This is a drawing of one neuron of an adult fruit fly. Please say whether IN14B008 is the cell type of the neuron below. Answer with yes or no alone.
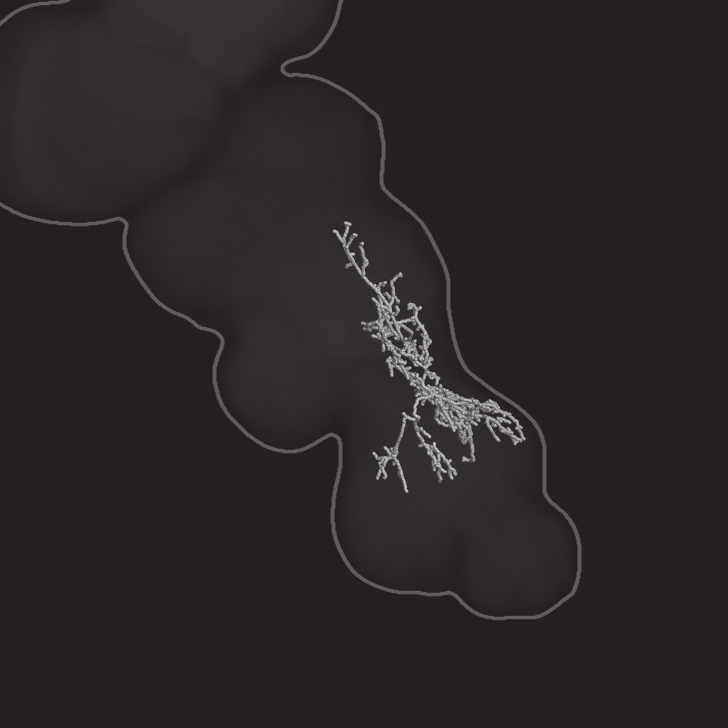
no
